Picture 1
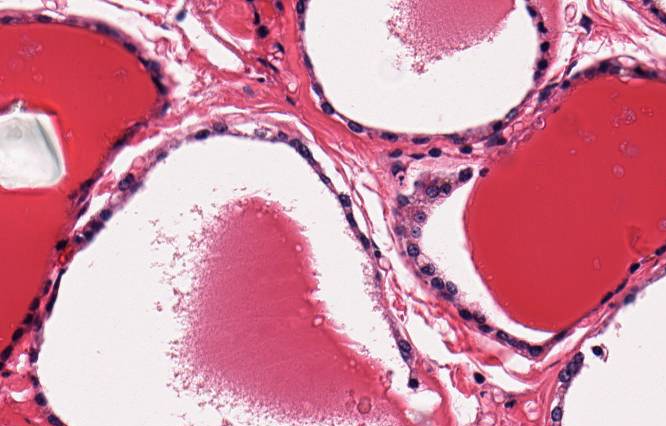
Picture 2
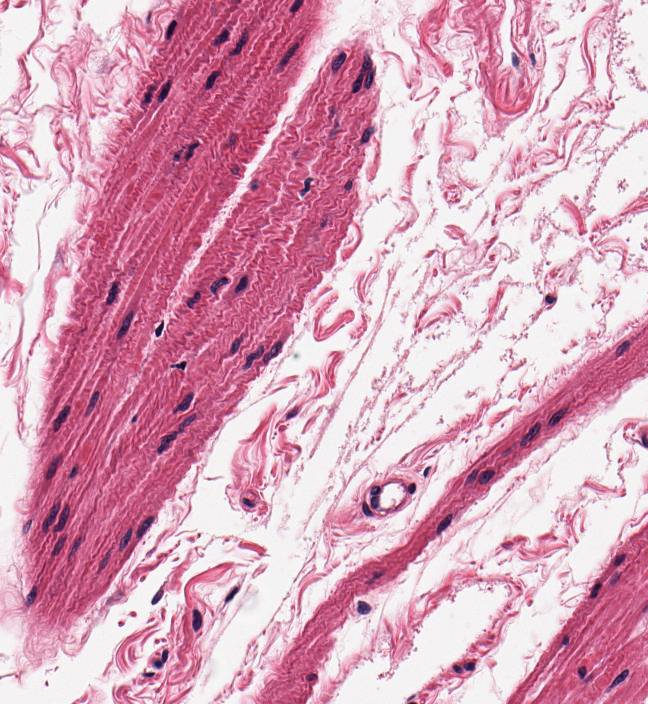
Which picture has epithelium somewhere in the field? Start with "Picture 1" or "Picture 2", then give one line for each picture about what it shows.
Picture 1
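What picture 1 shows: Each follicle is lined by a single layer of flattened to low cuboidal epithelial cells.
What picture 2 shows: No epithelium is present anywhere in the field.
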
